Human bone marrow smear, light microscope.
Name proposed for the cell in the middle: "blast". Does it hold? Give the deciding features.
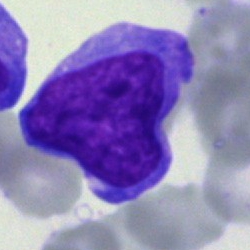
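Nucleus fills most of the cell; cytoplasm only a modest rim.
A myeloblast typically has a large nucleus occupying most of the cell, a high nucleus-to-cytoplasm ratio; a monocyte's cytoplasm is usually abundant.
With blast, against monocyte. No vacuoles in the cytoplasm.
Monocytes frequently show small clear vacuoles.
Leans away from monocyte. Cytoplasm blue, widest along the upper and upper right edge. Nucleus irregular, notched on the right side; chromatin finely textured with scattered darker patches, not coarse clumps. Verdict: blast fits.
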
